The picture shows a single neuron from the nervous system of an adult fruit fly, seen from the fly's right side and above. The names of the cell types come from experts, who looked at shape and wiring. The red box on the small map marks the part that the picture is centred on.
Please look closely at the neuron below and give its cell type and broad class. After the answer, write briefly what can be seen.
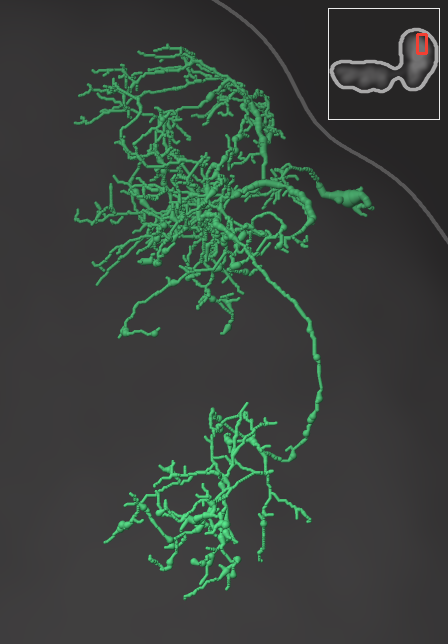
The cell type is SLP150. This is a central-brain intrinsic neuron. More than a hundred branch ends can be seen. As drawn here it is taller than it is wide.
